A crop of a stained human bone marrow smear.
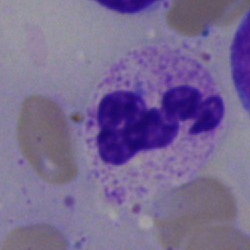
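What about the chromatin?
Dense and dark purple.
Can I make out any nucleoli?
No, none are visible in the nucleus.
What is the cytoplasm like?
Plentiful and pale lilac, with no vacuoles seen.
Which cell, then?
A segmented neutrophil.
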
